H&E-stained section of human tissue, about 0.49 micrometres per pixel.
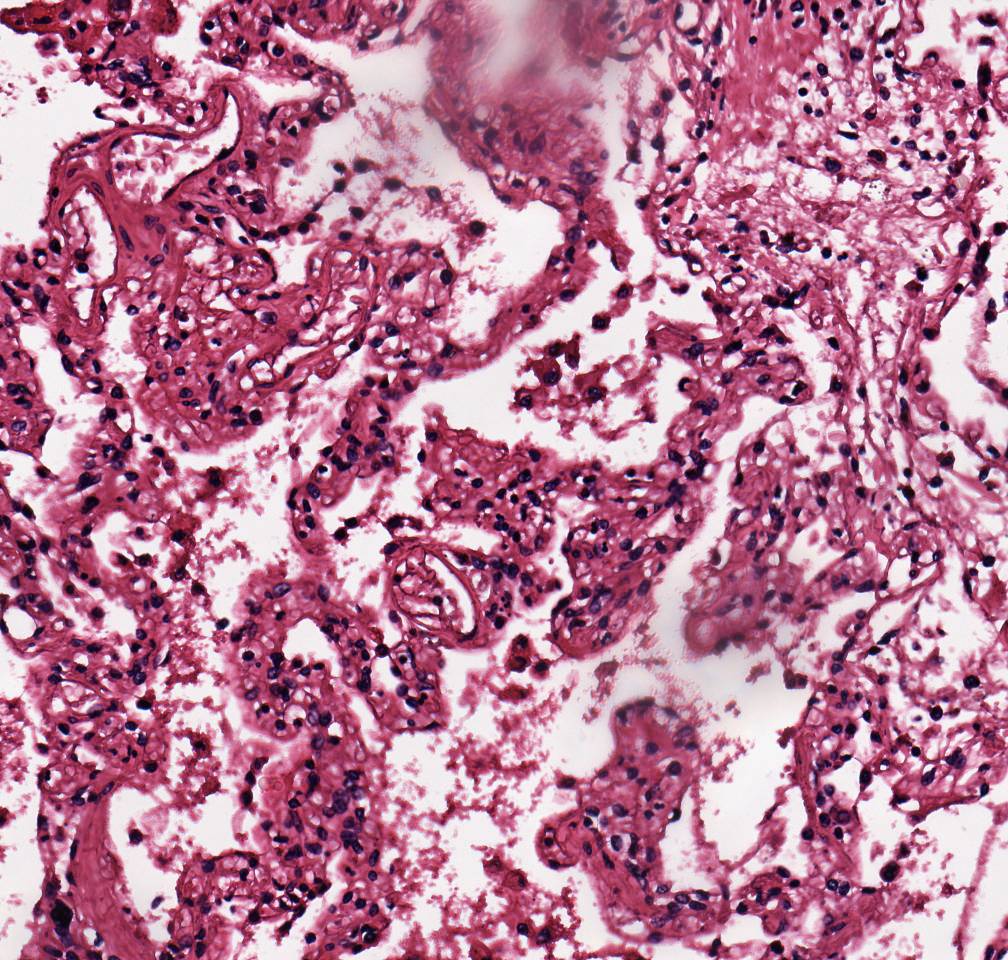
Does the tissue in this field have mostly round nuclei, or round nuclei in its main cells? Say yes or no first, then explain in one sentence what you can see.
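Yes. Most nuclei are small, round and darkly stained.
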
